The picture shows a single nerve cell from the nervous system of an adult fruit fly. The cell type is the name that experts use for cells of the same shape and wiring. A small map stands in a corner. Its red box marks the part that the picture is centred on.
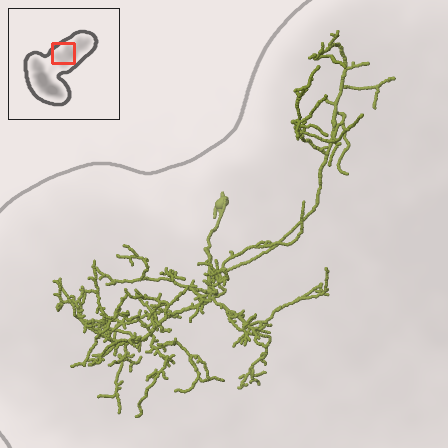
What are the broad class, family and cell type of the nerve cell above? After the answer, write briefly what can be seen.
This is a nerve-cord intrinsic neuron. Its family is hemilineage 11A. Its cell type is IN11A003. It lies in the nerve cord. The picture shows dozens of branch ends.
